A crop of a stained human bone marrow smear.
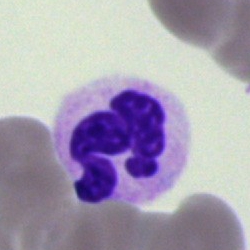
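Segmented neutrophil in a stained bone marrow smear, with a round, smooth outline. Its chromatin is dark purple and coarsely clumped, and no nucleoli are visible in the nucleus.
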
